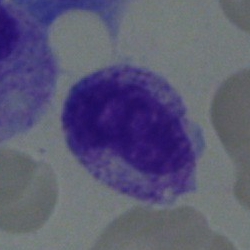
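Metamyelocyte, with the widest part of its cytoplasm along the lower edge of the cell. The chromatin is dark purple and clumped, with paler patches lying between the clumps. Scattered purple granules sit in cytoplasm that is pale lilac between them.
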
